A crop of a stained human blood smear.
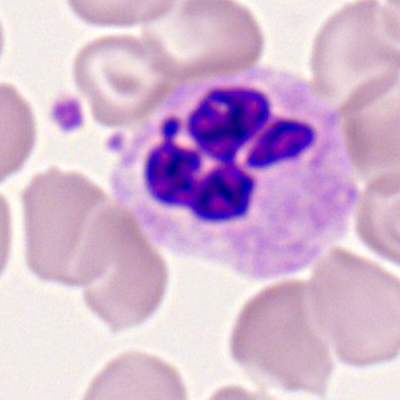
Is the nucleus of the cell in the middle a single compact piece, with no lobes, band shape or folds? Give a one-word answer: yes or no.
No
